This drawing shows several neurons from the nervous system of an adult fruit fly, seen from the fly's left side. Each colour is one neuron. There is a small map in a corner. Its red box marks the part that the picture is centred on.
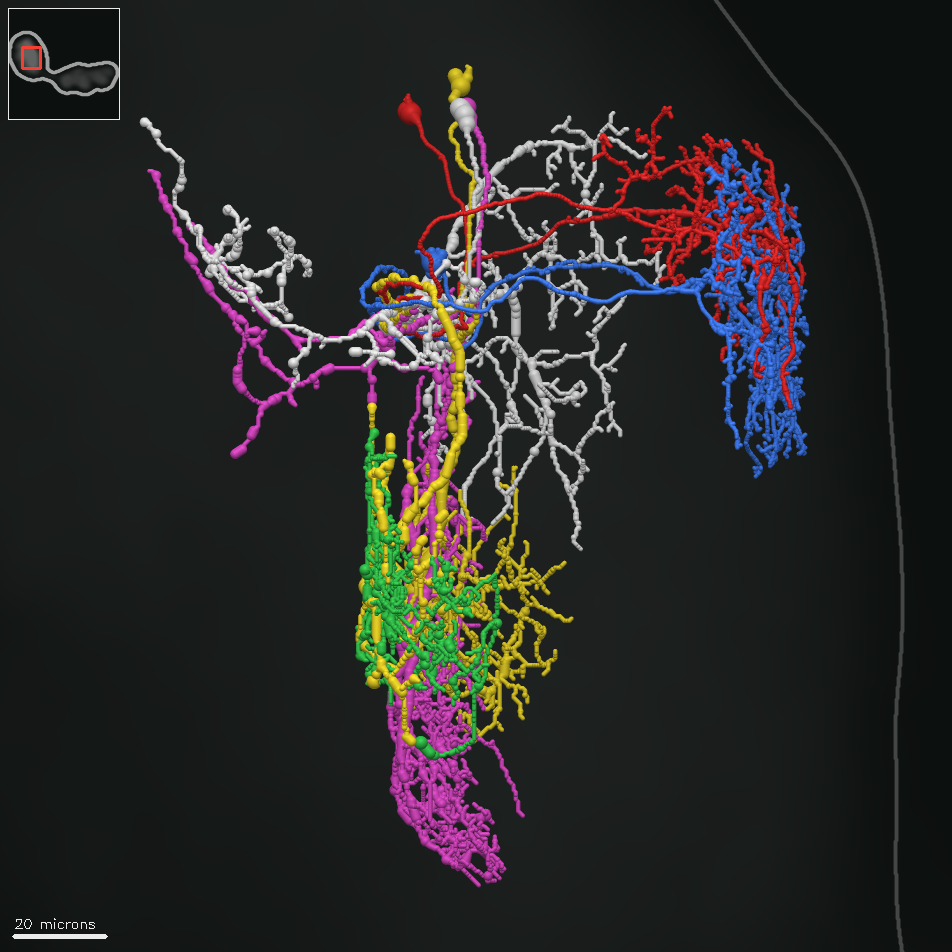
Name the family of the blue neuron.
hemilineage VPNp1_lateral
